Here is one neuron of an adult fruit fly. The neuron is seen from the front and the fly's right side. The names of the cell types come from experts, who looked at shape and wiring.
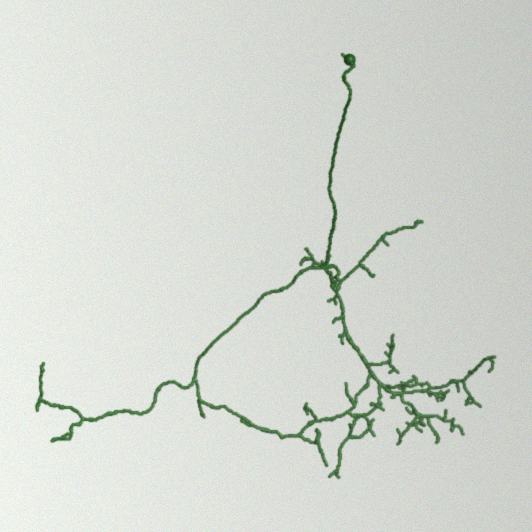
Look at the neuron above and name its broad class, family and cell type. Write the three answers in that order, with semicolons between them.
central-brain intrinsic neuron; hemilineage SMPad2; PS007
